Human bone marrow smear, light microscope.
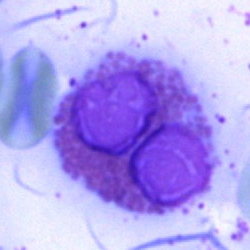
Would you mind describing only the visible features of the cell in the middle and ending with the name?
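Two nuclear lobes here, and they look roughly equal in size. The cytoplasm is packed with coarse, round granules, reddish-pink to purplish-pink in colour. The widest band of that granular cytoplasm, as far as I can tell, lies below and to the left of the lobes. It is an eosinophil.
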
